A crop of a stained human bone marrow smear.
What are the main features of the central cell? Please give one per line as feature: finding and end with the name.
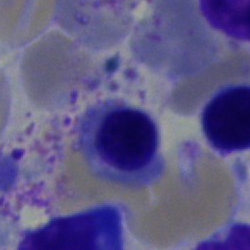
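Chromatin: dense and dark purple right through the nucleus
Nucleoli: none can be seen
Cytoplasm: a pale blue-grey rim around the nucleus
Widest part: see it on the lower-left side of the nucleus
Name: erythroblast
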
